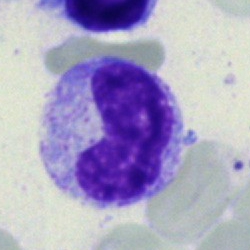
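Band neutrophil in a stained human bone marrow smear. The kidney-shaped nucleus, its indentation facing left, lies toward the right side of the cell, leaving most of the cytoplasm on the left. The cytoplasm is pale lilac-grey, with fine purple granules scattered through it.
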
